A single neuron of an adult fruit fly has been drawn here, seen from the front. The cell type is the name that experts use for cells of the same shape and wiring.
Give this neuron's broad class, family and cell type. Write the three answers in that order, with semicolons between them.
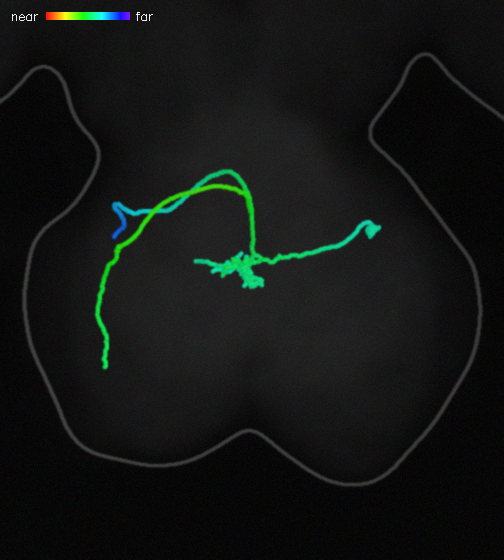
nerve-cord intrinsic neuron; hemilineage 18B; IN18B044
